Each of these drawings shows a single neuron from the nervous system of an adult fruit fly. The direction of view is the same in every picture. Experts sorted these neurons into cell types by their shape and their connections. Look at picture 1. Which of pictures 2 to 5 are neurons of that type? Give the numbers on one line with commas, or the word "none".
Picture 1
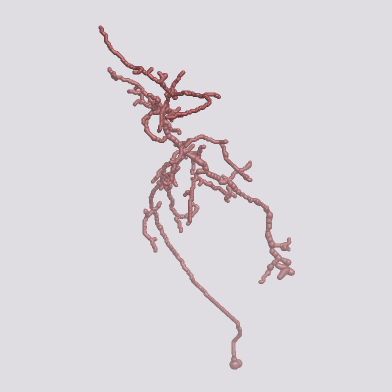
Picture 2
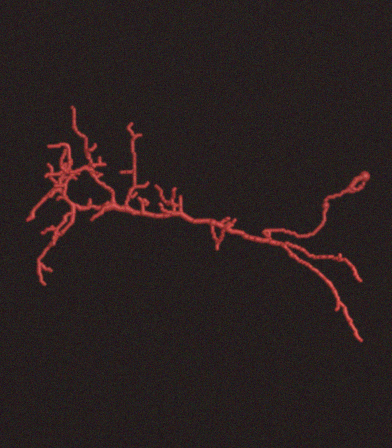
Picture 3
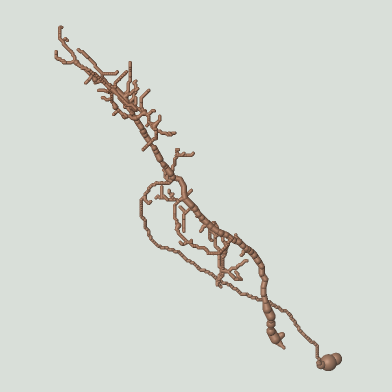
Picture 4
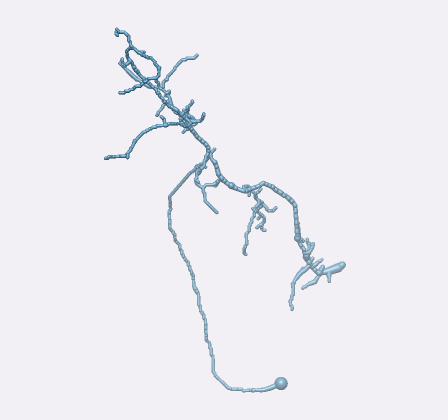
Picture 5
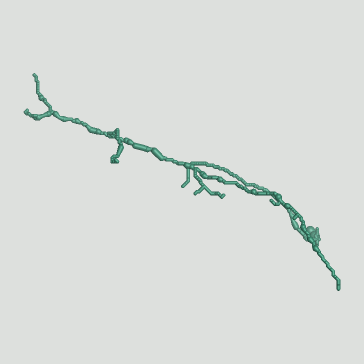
2, 3, 4, 5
